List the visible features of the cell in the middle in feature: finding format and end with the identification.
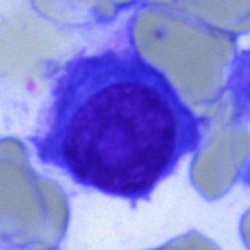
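Cytoplasm: deep blue.
Rim: wider upper left than lower right.
Tag: small cytoplasmic projection at bottom edge.
Chromatin: finely granular, not coarsely clumped.
Cell type: plasma cell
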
